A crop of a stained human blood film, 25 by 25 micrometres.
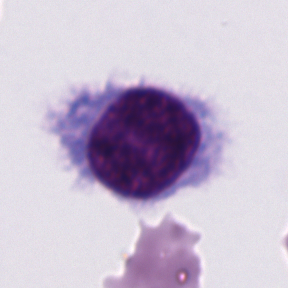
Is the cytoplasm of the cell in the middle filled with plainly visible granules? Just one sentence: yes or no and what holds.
No, visible granules are absent from the cytoplasm of this cell.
